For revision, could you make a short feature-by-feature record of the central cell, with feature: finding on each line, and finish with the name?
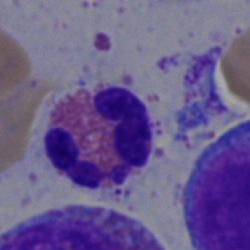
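Lobes: set around the rim of the cell
Centre: granular cytoplasm left between them
Chromatin: dense and dark purple
Cytoplasm: pinkish-lilac rather than blue
Granules: small, pinkish-purple, filling the cytoplasm
Name: eosinophil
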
